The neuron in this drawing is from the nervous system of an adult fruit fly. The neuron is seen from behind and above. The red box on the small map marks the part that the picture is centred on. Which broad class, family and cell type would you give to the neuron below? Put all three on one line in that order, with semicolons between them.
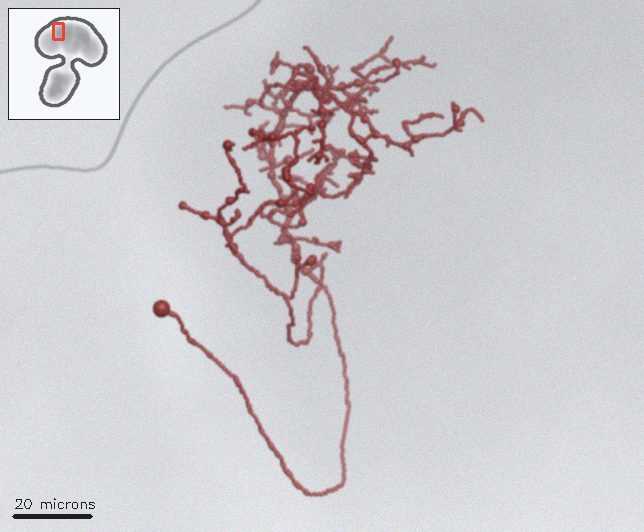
central-brain intrinsic neuron; hemilineage VPNp&v1_posterior; LHPV2b4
